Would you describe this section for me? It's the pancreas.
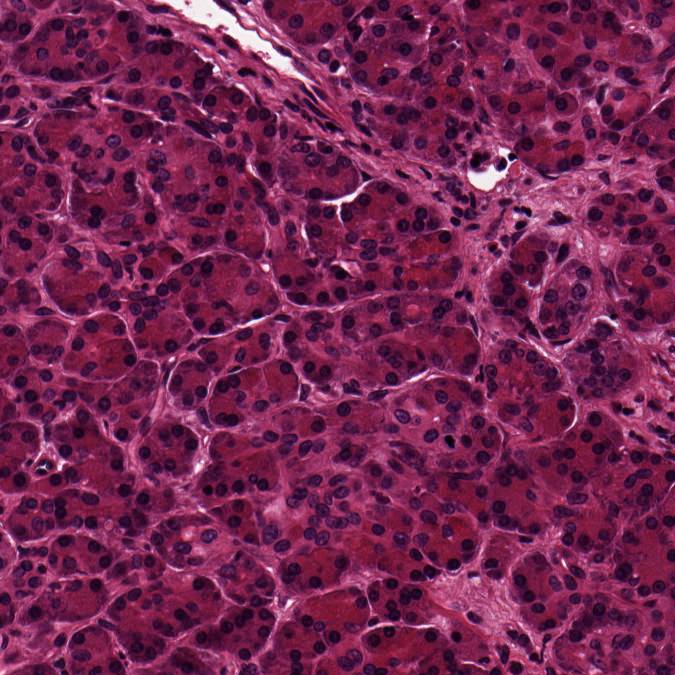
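You'll notice the cells are grouped into rounded nests all over, with thin fibrous septa between them. They have plenty of granular, deeply eosinophilic cytoplasm. Nuclei are round, dark and fairly uniform in size. The nests are solid, with no central lumens.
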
